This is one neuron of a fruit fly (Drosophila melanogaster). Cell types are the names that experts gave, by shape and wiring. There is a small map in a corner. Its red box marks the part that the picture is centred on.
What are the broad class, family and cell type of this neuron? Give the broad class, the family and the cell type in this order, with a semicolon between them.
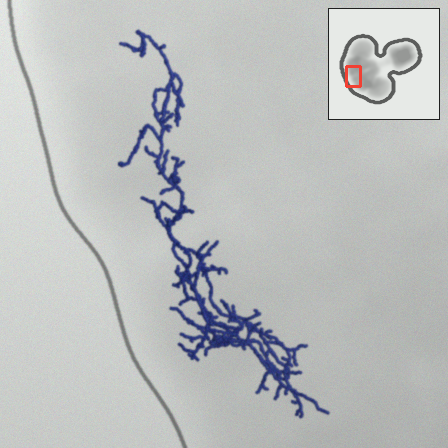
central-brain intrinsic neuron; hemilineage SMPpd2; SMP540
